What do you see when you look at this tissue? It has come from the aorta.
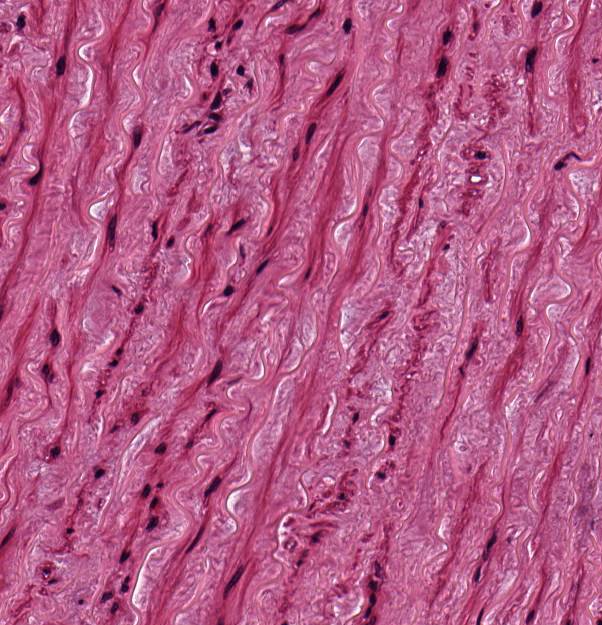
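First, the pink fibres follow a wavy, crimped course along their length. Second, the nuclei are dark, elongated and spindle-shaped. Third, these nuclei are lined up parallel to the fibres in the spaces between bundles. Finally, paler, wispy, loosely textured material lies between the denser pink bands.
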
